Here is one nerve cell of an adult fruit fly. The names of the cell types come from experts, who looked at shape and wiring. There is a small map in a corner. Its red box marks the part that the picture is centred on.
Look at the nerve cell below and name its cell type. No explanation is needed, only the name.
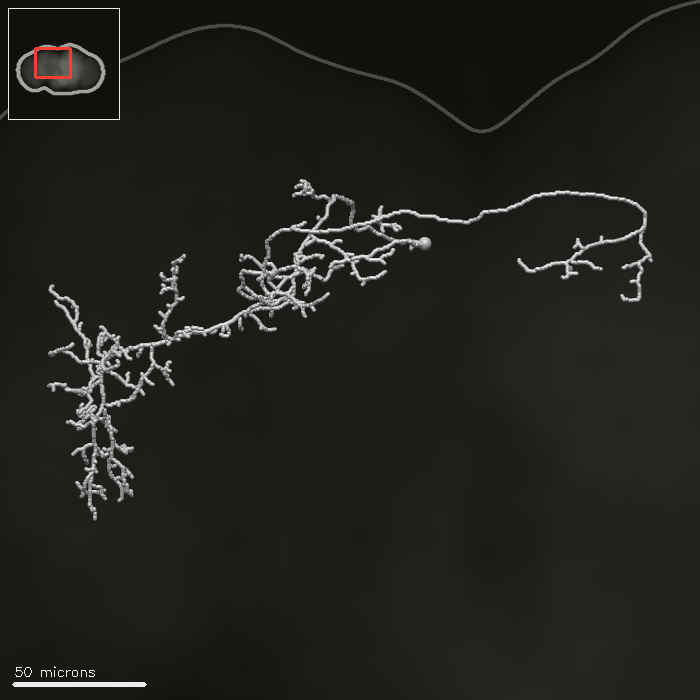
pC1_8a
